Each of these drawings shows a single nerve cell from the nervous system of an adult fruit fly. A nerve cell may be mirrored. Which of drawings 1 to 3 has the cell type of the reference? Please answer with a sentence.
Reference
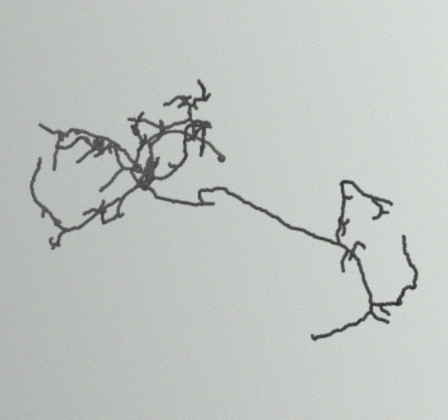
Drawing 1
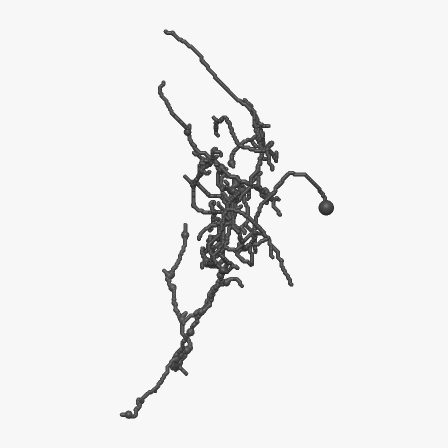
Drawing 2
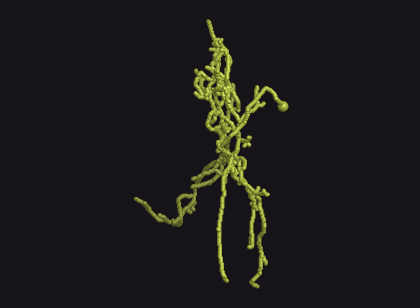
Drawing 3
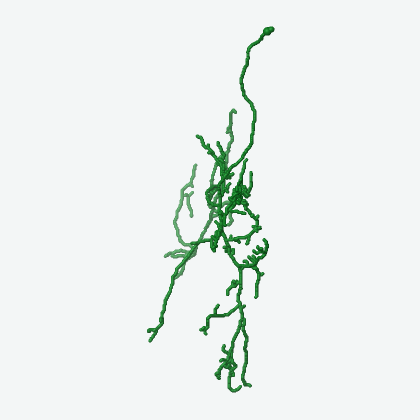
Drawing 1 shows a nerve cell of the same cell type.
